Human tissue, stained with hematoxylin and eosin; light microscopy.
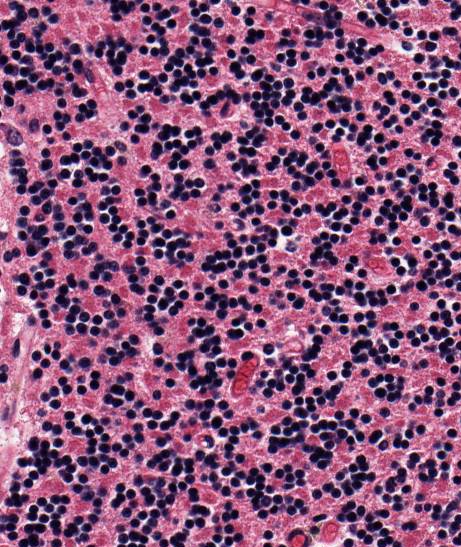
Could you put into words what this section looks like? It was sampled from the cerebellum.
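A few small capillaries containing red blood cells are scattered through the field, including one in the lower centre and one at the centre right. Among the small nuclei, no large cells with abundant cytoplasm stand out. Along the left edge, a paler pink fibrillar strip with few nuclei runs vertically.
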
